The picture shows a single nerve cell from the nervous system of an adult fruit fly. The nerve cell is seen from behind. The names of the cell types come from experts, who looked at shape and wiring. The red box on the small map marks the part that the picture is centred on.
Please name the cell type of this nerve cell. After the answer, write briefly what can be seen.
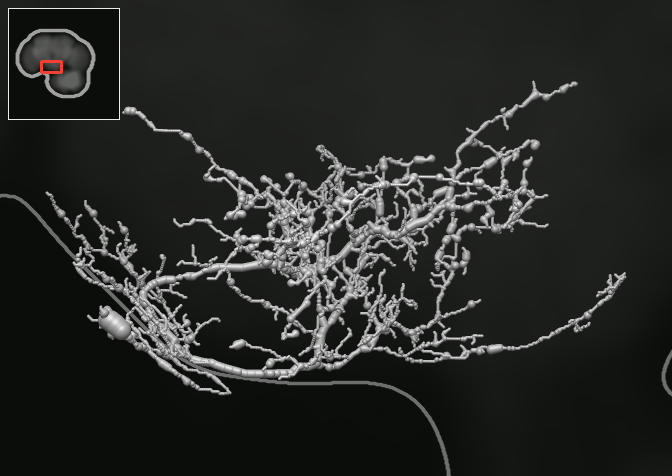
The cell type is GNG073. This is a central-brain intrinsic neuron. More than a hundred branch ends can be seen. As drawn here it is wider than it is tall.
